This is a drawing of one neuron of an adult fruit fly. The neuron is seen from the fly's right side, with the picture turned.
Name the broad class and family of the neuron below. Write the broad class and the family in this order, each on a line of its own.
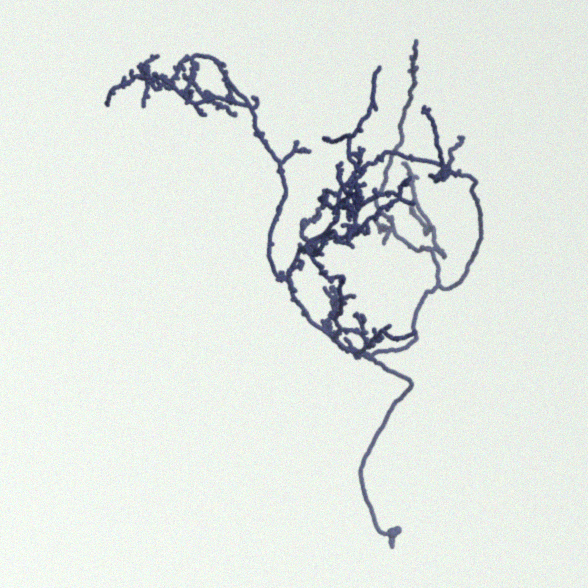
central-brain intrinsic neuron
hemilineage VLPl&p2_posterior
